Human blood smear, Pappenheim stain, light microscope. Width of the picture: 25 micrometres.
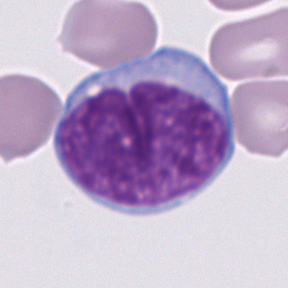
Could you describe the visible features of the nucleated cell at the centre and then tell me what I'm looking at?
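Smooth, rounded outline; no projections. A deep, narrow cleft runs down from the nucleus's top edge toward its centre. Pale blue cytoplasm, with a deeper blue rim at the cell edge. One small clear spot sits in the cytoplasm at the nucleus's upper left edge. It's a myeloblast.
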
